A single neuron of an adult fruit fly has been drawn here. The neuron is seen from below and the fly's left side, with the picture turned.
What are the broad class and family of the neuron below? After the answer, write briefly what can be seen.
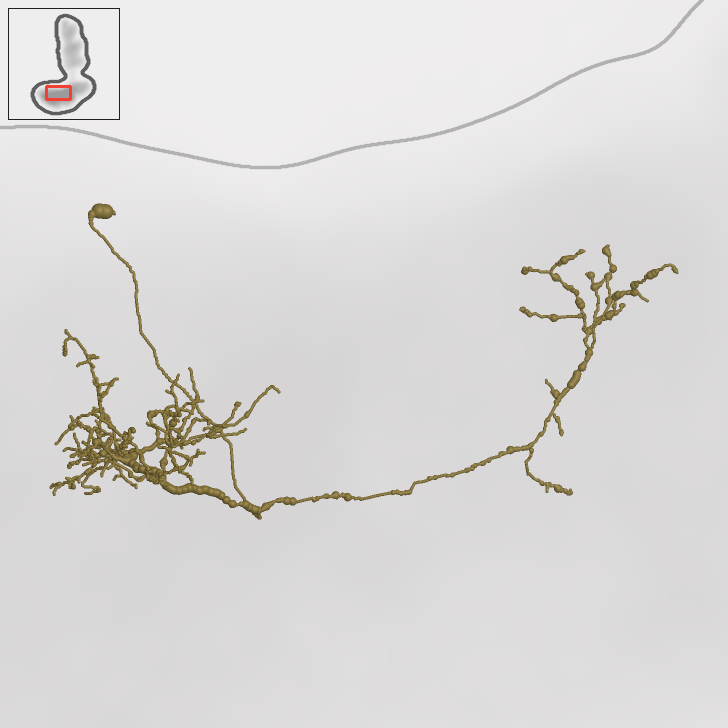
It is a central-brain intrinsic neuron. Its family is hemilineage VLPp2. It is in the brain and does not reach the nerve cord. The cell body can be seen at the upper left of the picture. Dozens of branch ends can be seen.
